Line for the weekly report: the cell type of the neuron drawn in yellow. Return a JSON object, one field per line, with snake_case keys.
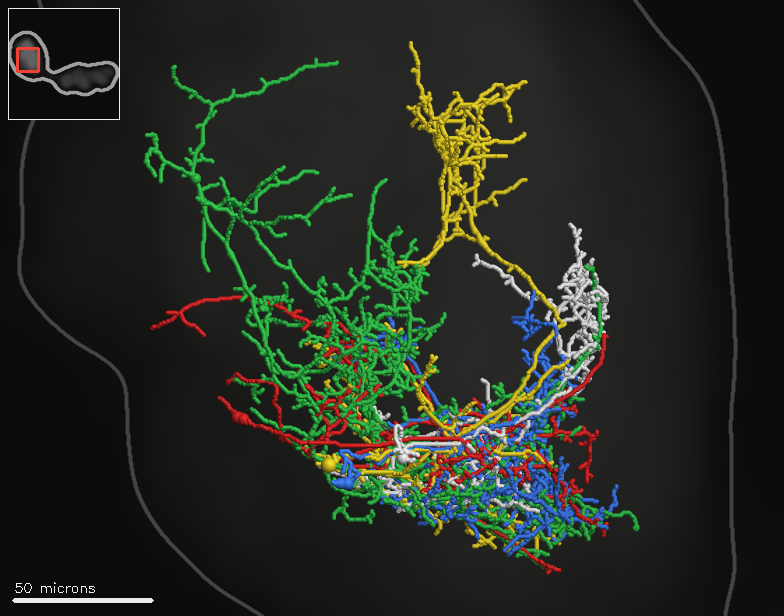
{
 "cell_type": "GNG385"
}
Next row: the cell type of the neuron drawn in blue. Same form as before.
{
 "cell_type": "GNG565"
}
